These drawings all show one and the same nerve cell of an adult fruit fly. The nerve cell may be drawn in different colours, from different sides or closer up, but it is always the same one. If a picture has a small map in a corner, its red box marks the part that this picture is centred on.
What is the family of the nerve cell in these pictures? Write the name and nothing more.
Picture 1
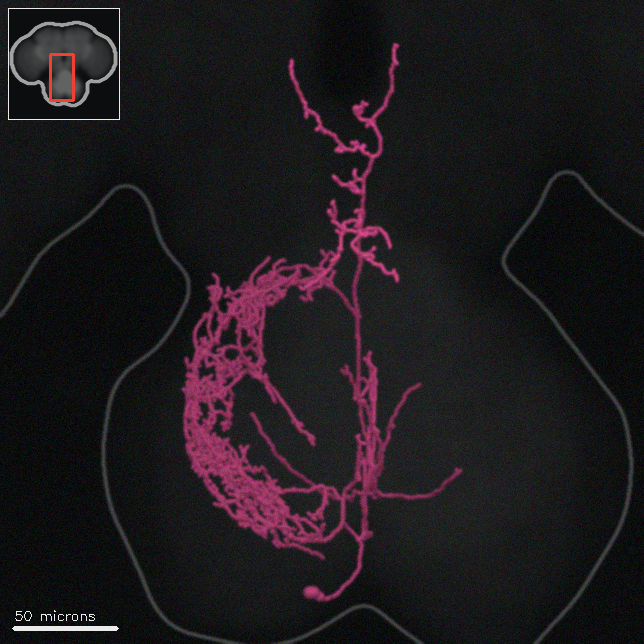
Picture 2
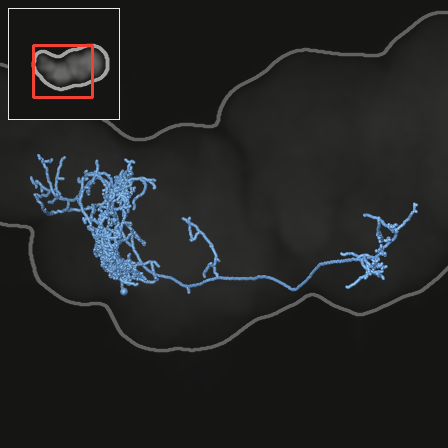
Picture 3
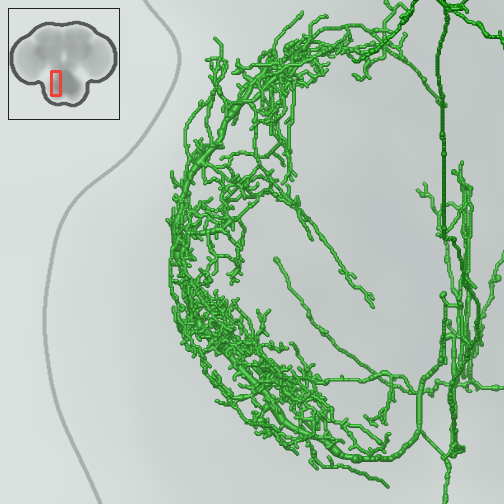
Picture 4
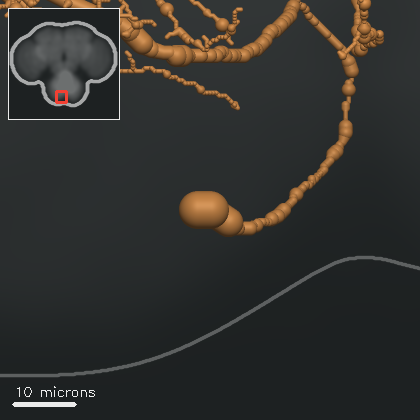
hemilineage 05B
